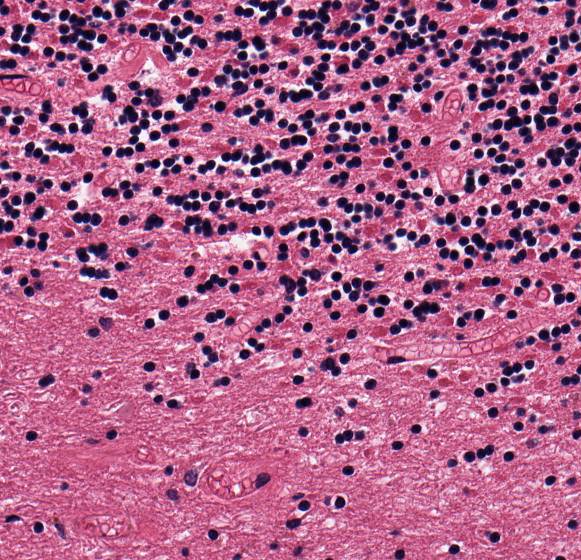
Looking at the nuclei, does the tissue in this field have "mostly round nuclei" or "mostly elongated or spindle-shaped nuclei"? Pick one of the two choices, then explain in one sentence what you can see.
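Mostly round nuclei. The crowded cells have small, round, very dark nuclei with almost no visible cytoplasm.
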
